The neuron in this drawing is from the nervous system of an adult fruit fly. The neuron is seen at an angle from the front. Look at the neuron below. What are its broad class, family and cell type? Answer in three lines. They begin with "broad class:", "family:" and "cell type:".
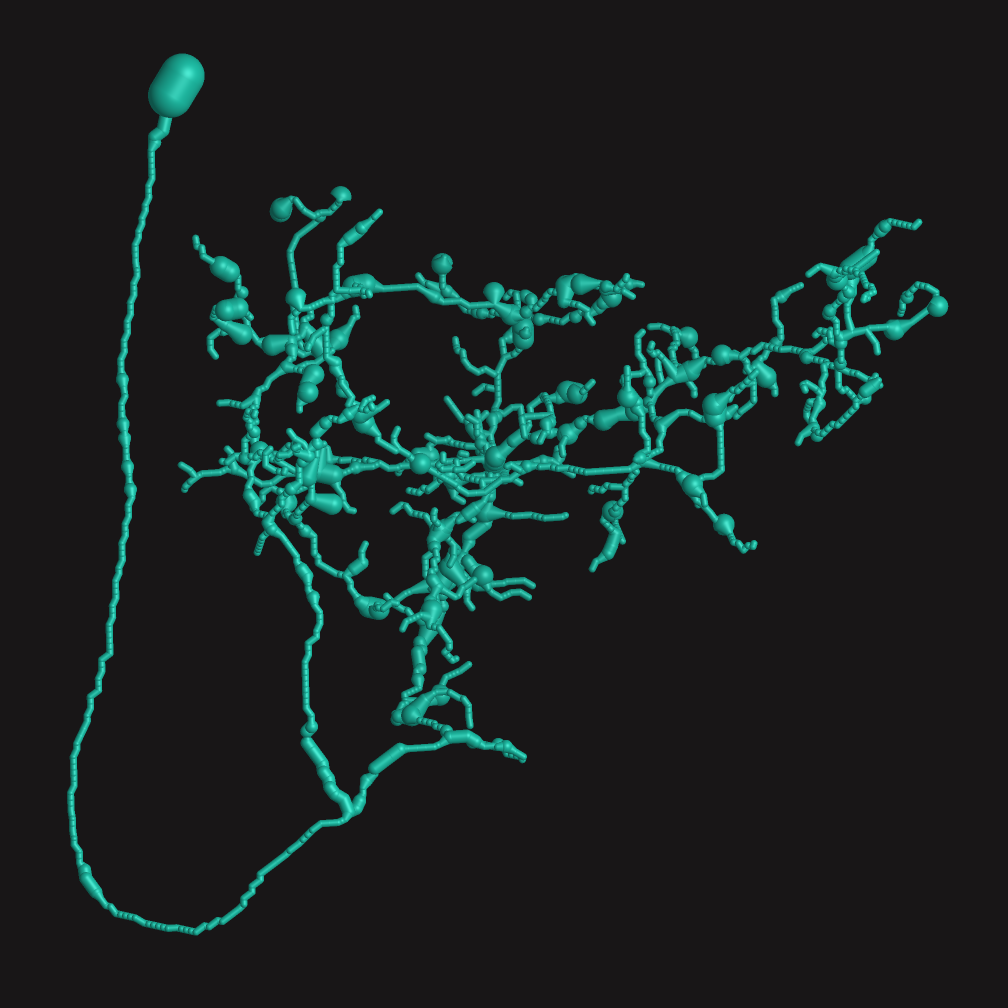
broad class: central-brain intrinsic neuron
family: hemilineage LHl1
cell type: CB1432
